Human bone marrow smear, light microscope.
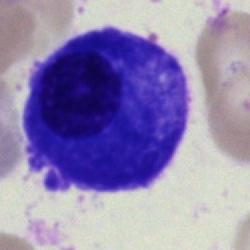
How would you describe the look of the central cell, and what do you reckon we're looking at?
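On inspection, the central cell is roughly round in outline. Its nucleus is placed off-centre, toward the upper left. Cytoplasm is abundant, covering more area than the nucleus. Small blebs project from the lower left edge of the cell. Answer: plasma cell.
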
